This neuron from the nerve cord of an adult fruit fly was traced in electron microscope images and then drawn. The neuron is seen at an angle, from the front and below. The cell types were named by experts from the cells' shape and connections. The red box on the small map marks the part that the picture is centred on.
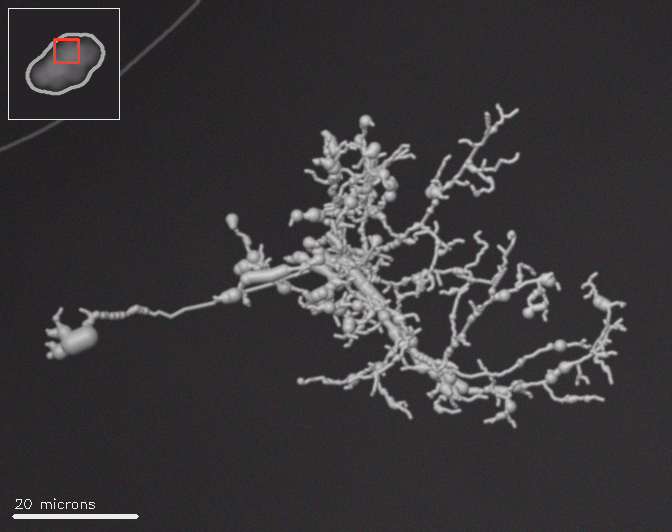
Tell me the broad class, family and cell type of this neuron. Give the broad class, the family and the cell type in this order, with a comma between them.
nerve-cord intrinsic neuron, hemilineage 21A, IN21A044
